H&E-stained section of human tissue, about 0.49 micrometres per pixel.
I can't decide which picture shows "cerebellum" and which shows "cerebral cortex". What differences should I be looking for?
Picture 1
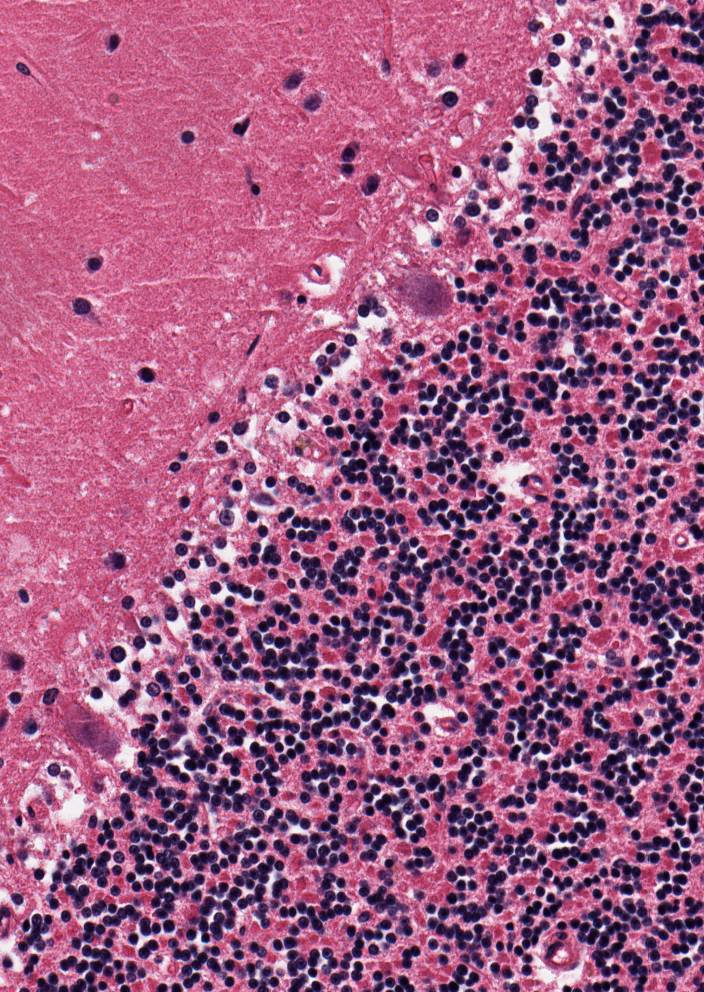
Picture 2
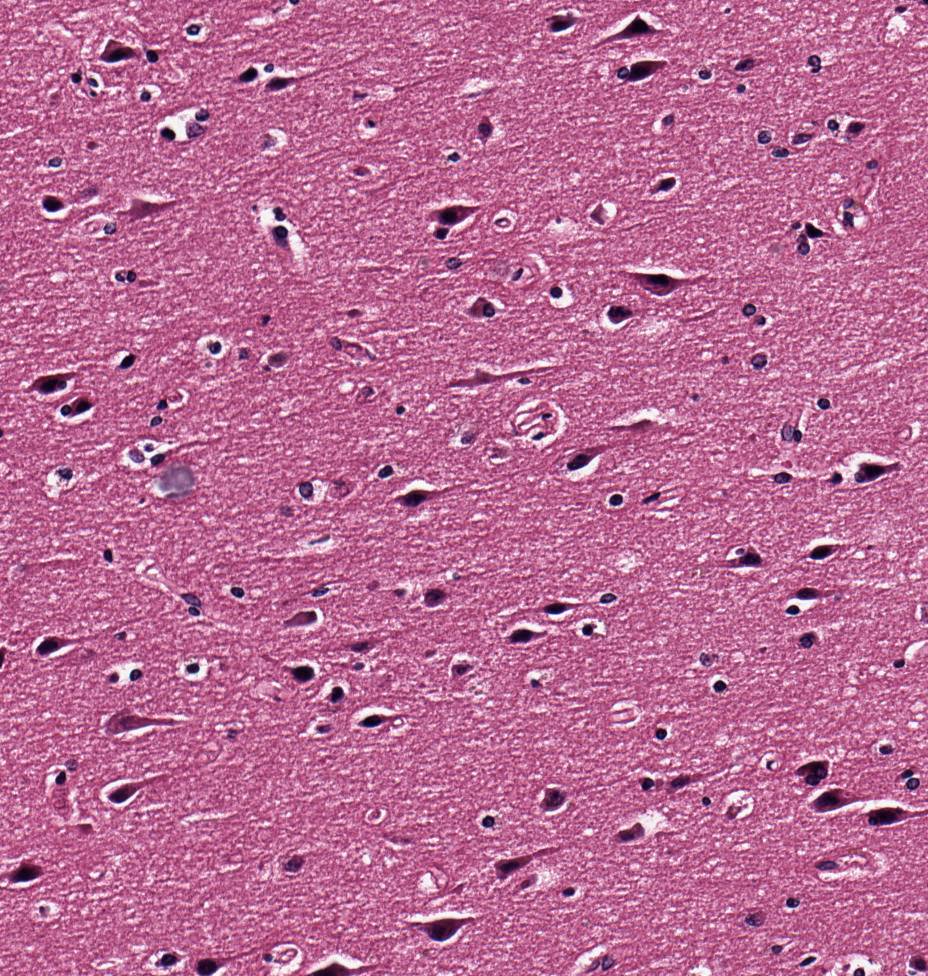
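First: picture 1 is cerebellum, picture 2 is cerebral cortex. Second, layering: picture 1 has a pale, sparsely cellular layer at upper left and a densely cellular layer at lower right, meeting diagonally; picture 2 is finely granular pink neuropil with evenly scattered cells.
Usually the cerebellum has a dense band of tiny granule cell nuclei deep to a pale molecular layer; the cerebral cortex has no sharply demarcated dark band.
Third, nuclei: picture 1's dense layer is packed with small, round, dark blue-purple nuclei with scant cytoplasm, among nucleus-free pink patches. Fourth, neurons: picture 2 has many triangular cell bodies tapering into one long process.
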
